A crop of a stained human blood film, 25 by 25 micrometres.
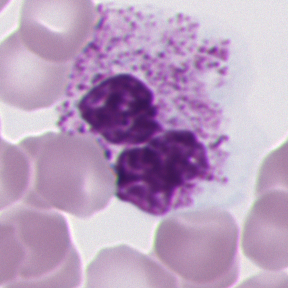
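Segmented neutrophil, peripheral blood smear. Its two lobes lie on a diagonal from upper left to lower right, with no nucleoli visible in either. Granules are loosely scattered, with pale gaps between them. The cell outline is ragged and indistinct, traced mainly by the granules.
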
